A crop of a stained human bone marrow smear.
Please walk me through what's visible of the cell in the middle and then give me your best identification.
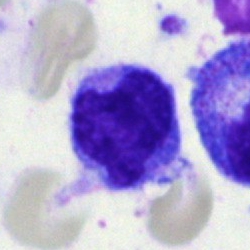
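Narrow rim of bluish purple cytoplasm around the nucleus. Nucleus fills most of the cell, with a shallow notch on its upper edge. Cell named as monocyte.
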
